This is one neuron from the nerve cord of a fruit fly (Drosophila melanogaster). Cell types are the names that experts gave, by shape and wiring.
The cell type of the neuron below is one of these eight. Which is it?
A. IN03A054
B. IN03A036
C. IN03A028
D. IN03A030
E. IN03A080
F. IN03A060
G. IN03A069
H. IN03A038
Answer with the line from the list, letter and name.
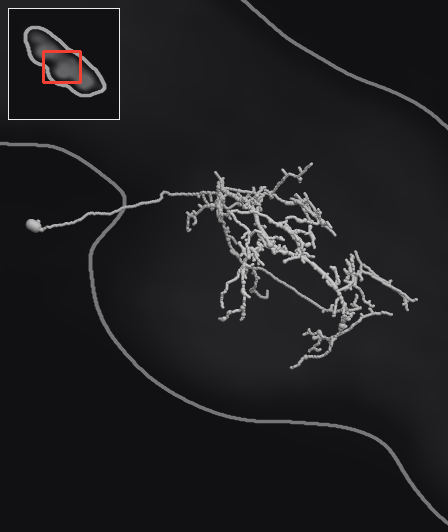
D. IN03A030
